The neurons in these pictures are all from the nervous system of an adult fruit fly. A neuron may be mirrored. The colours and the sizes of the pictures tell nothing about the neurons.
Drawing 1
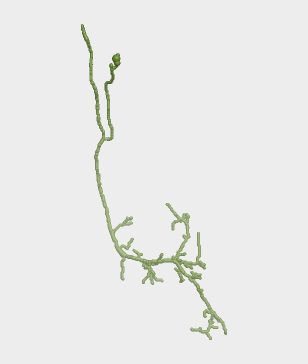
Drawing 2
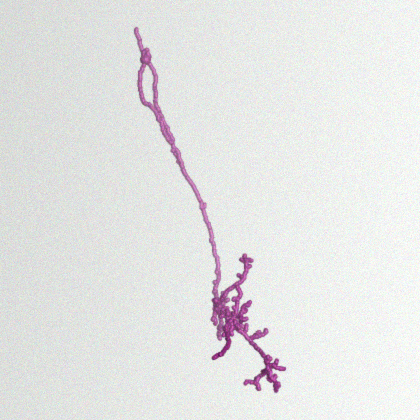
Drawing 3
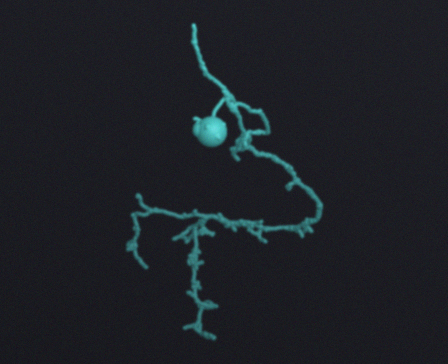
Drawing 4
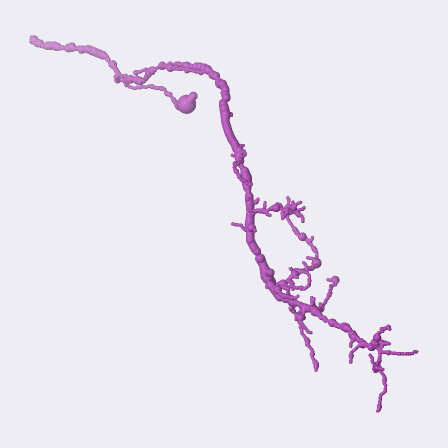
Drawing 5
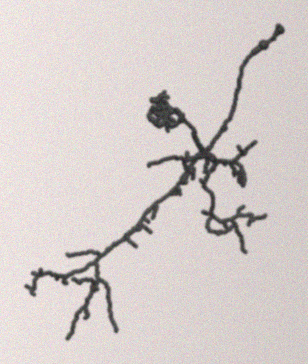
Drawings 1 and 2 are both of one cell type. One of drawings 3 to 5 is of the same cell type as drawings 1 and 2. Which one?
Drawing 4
